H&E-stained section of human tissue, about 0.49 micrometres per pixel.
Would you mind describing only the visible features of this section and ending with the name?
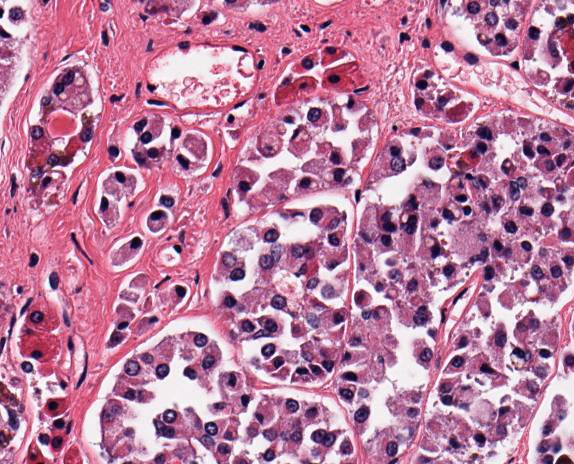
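Look first at how the cells are gathered: rounded nests, separated by thin pink fibrous septa across the field. Most cells in the large nests have finely granular purple-pink cytoplasm, and the nests lack true gland lumina. In the upper left, notice a broader band of wavy pink collagen than elsewhere. This is pituitary.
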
